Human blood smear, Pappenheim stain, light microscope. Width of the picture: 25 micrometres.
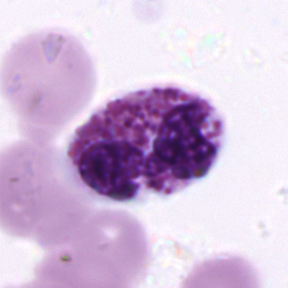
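Eosinophil in a stained peripheral blood smear, about 14 by 10 micrometres. Both lobes have dense, dark purple chromatin. Coarse, round, reddish-purple granules pack the cytoplasm, filling the upper left part of the cell above and beside the lobes.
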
